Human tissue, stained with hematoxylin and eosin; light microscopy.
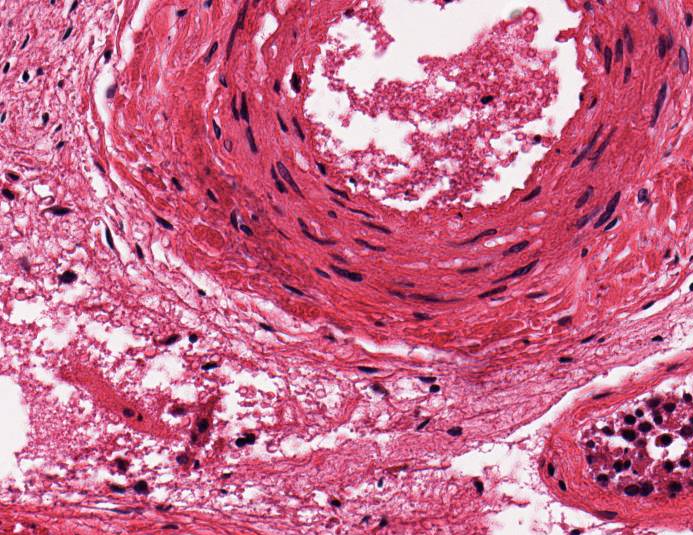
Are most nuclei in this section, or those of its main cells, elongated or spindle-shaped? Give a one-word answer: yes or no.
Yes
